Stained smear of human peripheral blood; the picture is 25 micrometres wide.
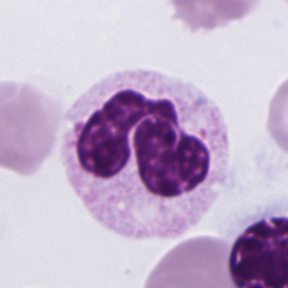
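Segmented neutrophil: notice first its round, smooth outline. The nucleus is folded into a curved band, partly pinched into segments by constrictions, and its chromatin is dark purple and coarsely clumped. See how fine pink-violet granules spread evenly through the cytoplasm.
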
